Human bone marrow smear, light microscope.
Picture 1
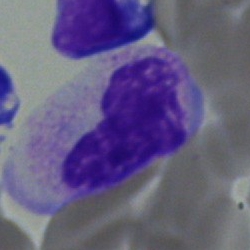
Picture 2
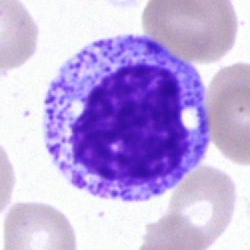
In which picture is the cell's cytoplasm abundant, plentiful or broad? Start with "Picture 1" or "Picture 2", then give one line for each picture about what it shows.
Picture 1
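Picture 1: The cytoplasm is abundant, filling the lower left half of the cell.
Picture 2: The nucleus fills most of the cell, leaving a rim of cytoplasm all around it.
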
